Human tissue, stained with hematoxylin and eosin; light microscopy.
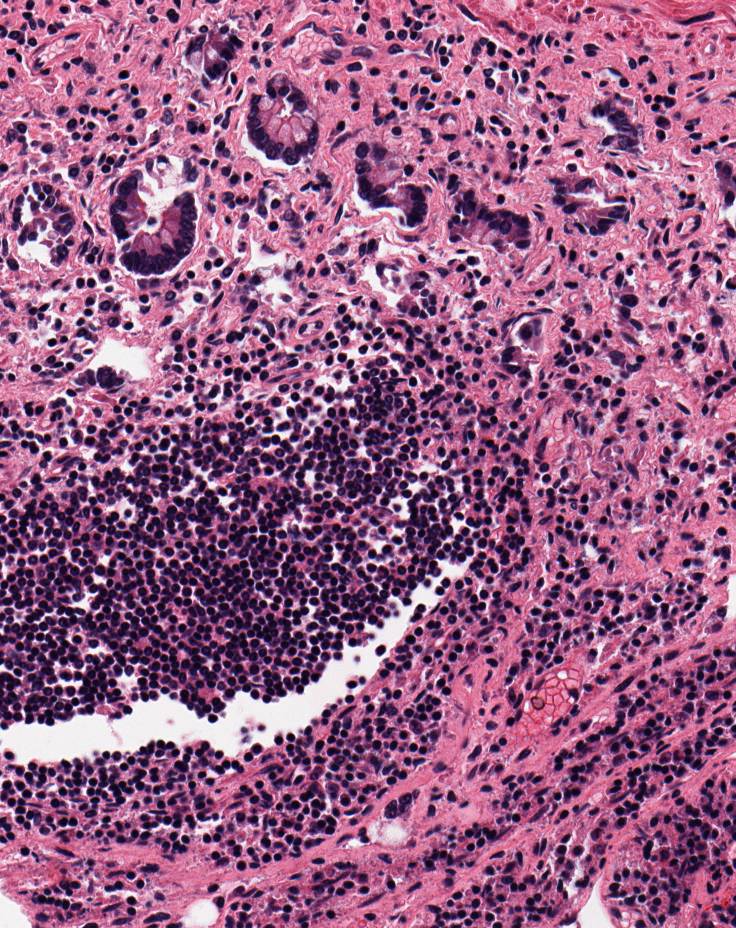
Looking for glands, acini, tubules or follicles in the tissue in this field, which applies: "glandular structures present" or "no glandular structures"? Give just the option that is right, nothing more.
Glandular structures present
